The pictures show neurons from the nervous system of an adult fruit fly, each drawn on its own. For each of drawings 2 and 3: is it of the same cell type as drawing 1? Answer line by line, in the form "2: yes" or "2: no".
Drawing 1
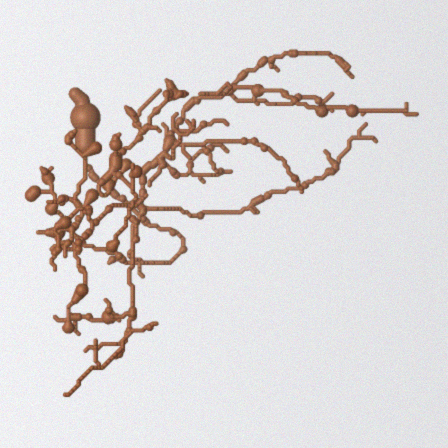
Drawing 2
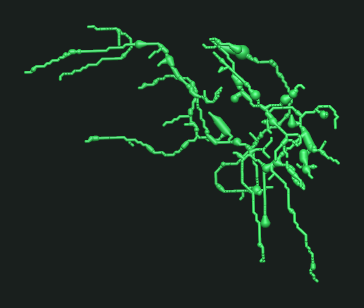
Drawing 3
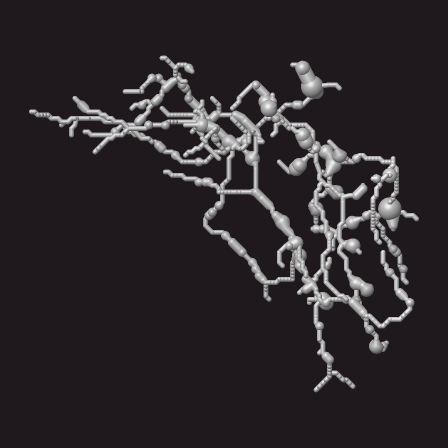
2: yes
3: no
